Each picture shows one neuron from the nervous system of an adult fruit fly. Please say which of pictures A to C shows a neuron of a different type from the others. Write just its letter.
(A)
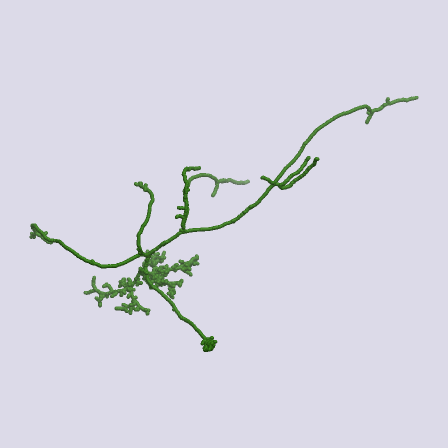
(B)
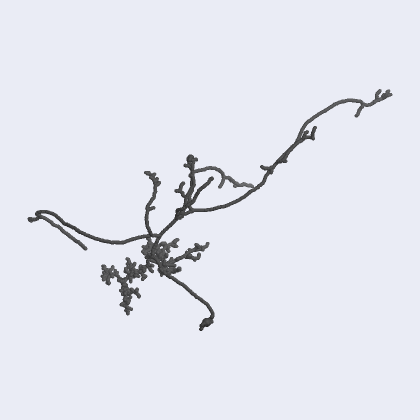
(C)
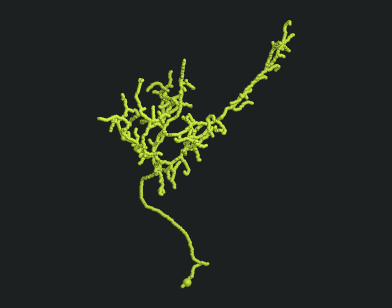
C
